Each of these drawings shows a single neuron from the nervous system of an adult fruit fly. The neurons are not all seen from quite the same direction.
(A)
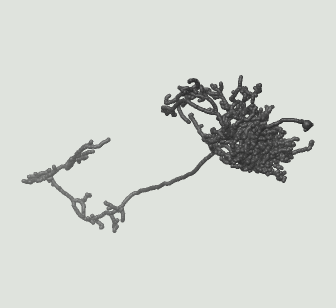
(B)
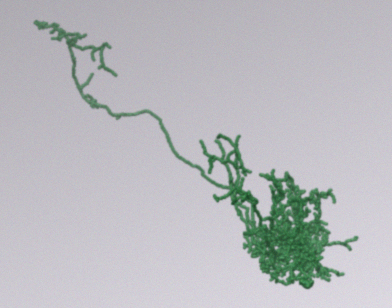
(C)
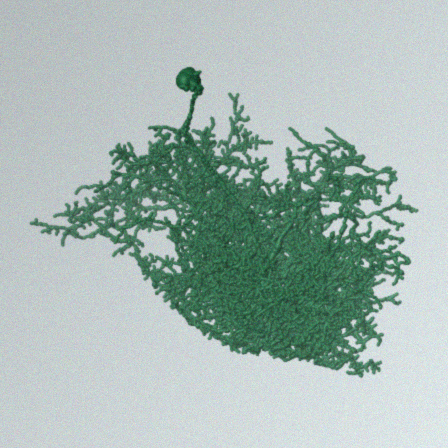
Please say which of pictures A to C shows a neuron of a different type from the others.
Picture C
